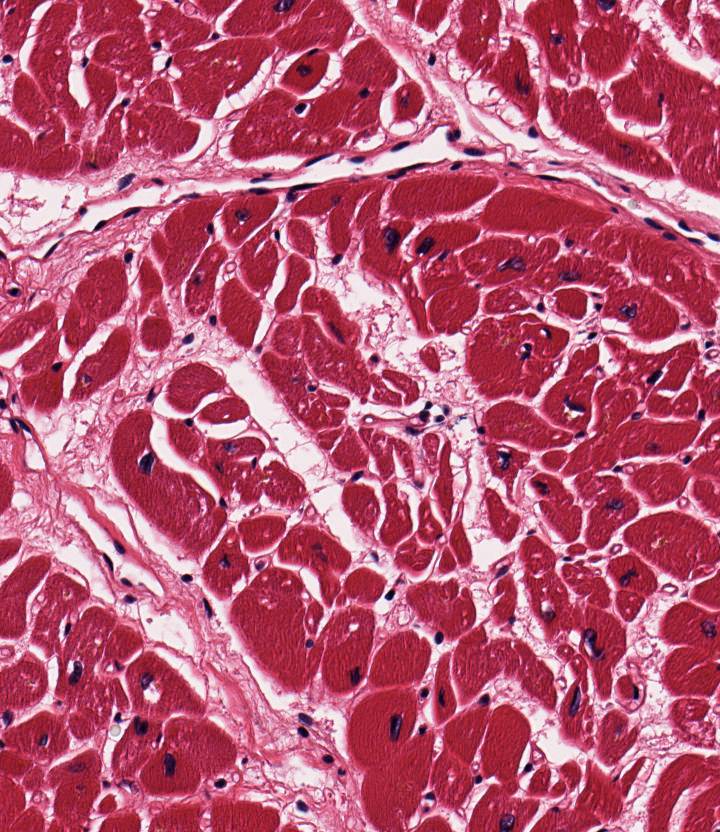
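Left ventricle of the heart: the muscle fibres are grouped into bundles, with pale strands of loose connective tissue between them. Where a nucleus shows, each fibre profile has one, sitting centrally, and the cytoplasm is deeply, evenly eosinophilic. You'll spot small dark nuclei of interstitial cells in the narrow spaces between fibres throughout.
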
